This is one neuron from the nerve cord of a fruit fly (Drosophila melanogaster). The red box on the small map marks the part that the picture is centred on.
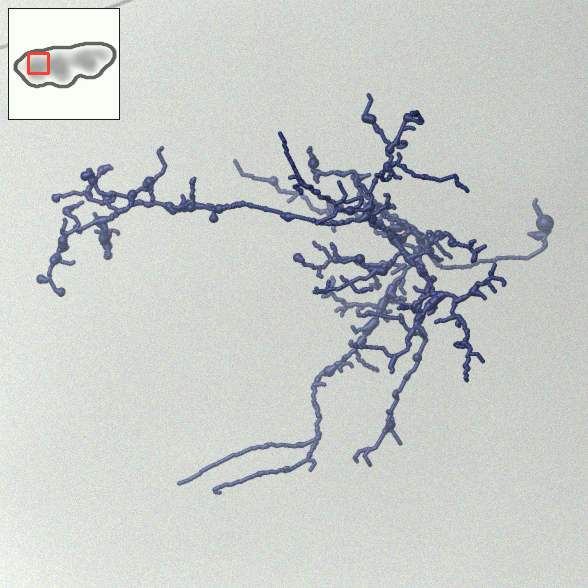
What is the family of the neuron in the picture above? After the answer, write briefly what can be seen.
The family is hemilineage 21A. This is a nerve-cord intrinsic neuron. Dozens of branch ends can be seen. As drawn here it is wider than it is tall.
